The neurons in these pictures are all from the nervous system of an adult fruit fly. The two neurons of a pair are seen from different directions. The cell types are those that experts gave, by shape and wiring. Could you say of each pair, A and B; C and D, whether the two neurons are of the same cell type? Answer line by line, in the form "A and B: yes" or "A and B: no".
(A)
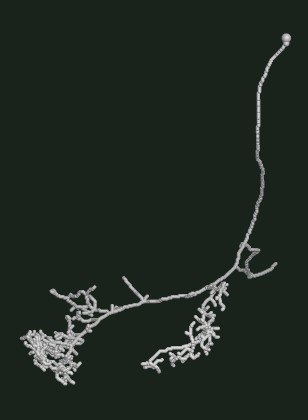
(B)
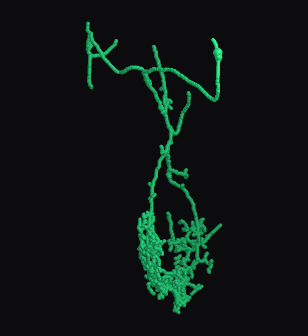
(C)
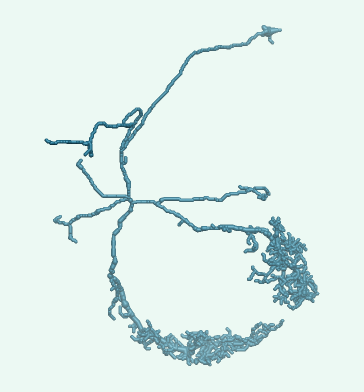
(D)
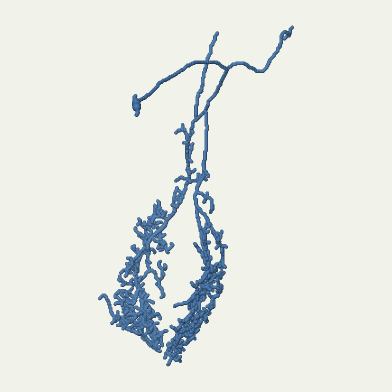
A and B: no
C and D: no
